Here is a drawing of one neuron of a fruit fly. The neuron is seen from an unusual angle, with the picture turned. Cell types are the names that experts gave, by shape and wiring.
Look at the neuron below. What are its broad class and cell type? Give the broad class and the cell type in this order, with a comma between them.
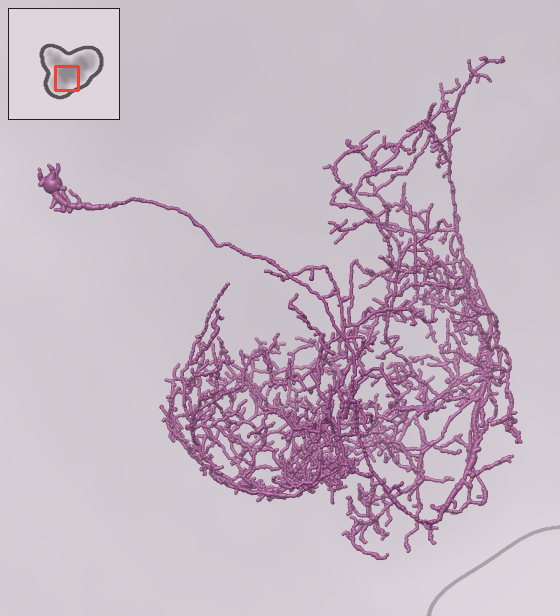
central-brain intrinsic neuron, AVLP539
